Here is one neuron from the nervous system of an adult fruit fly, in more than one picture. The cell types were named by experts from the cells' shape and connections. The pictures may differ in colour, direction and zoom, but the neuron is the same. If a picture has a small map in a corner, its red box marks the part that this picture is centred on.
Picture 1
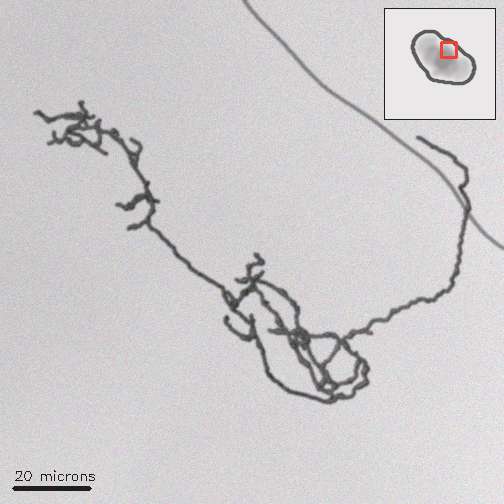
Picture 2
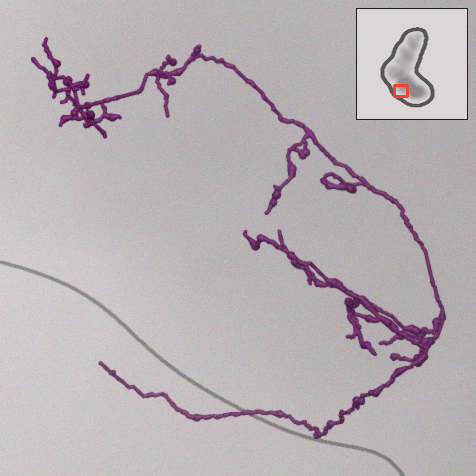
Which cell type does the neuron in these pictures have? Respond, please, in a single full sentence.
A cell of type PhG1c is what this neuron is.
